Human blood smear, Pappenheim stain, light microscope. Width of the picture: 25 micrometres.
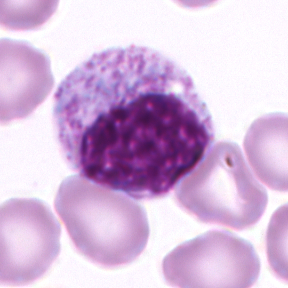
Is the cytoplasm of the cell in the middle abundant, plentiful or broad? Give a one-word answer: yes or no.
Yes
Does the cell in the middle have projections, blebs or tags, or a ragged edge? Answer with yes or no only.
No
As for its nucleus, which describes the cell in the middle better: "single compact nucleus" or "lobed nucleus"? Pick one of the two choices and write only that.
Single compact nucleus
